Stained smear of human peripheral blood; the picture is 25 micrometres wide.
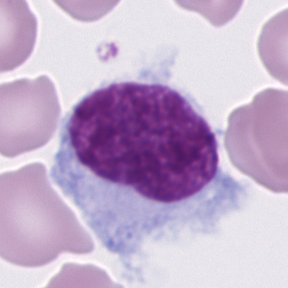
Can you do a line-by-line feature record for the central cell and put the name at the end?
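Nucleus: oval, about 13 by 9 micrometres
Chromatin: finely stippled, evenly spread, no coarse dark clumps
Border: ragged and frayed, not smooth
Projections: fine hair-like cytoplasmic wisps, clearest at top and bottom
Cytoplasm: pale blue-grey, mostly below and left of nucleus
Name: hairy cell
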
